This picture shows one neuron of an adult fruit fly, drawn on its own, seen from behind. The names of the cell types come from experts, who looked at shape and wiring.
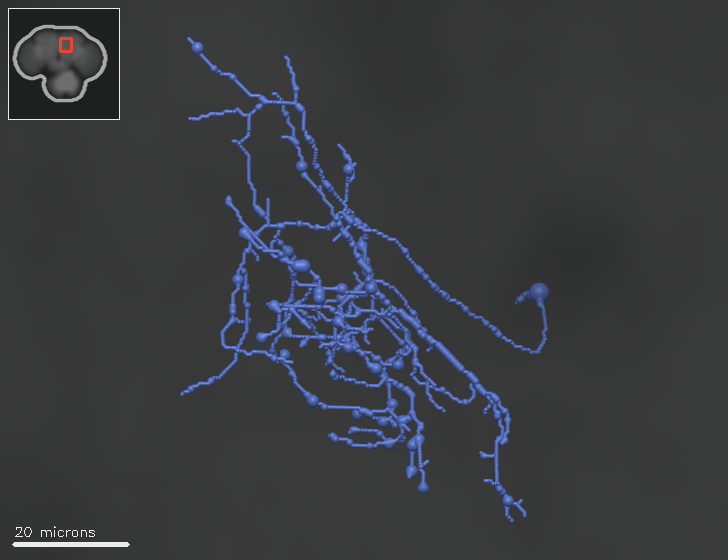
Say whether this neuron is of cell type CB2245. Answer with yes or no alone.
yes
